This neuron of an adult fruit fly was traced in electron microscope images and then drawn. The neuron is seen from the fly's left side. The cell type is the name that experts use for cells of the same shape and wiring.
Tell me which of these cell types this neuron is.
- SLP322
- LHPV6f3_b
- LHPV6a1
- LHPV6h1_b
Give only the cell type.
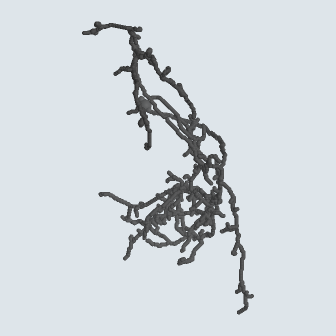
LHPV6h1_b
